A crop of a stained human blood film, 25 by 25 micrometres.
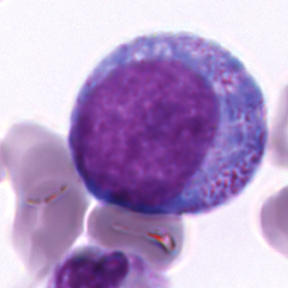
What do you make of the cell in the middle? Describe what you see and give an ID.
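Looking at the chromatin, I'd say it is fine and evenly granular rather than coarsely clumped. The cytoplasm stains blue and makes a crescent, widest on the right side of the cell, with fine reddish-purple granules scattered through it. So this is a promyelocyte.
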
